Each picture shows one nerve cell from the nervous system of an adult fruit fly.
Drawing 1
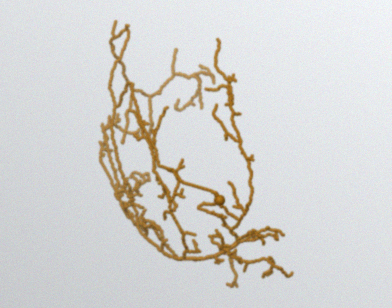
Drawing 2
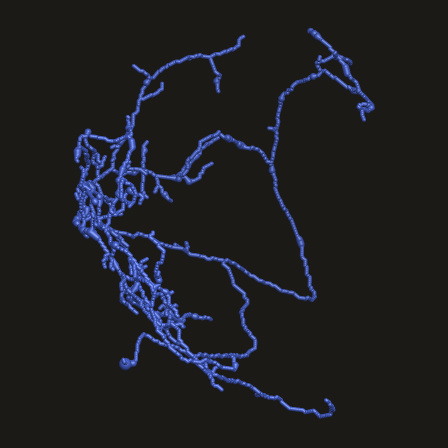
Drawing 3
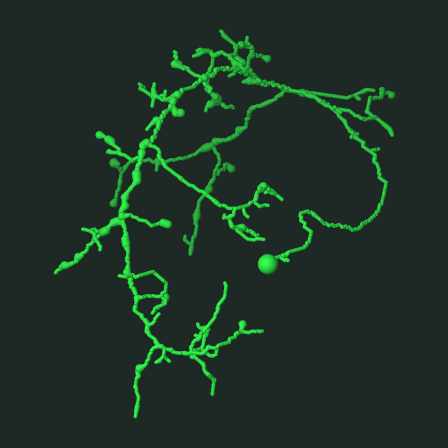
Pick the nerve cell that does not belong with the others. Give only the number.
1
